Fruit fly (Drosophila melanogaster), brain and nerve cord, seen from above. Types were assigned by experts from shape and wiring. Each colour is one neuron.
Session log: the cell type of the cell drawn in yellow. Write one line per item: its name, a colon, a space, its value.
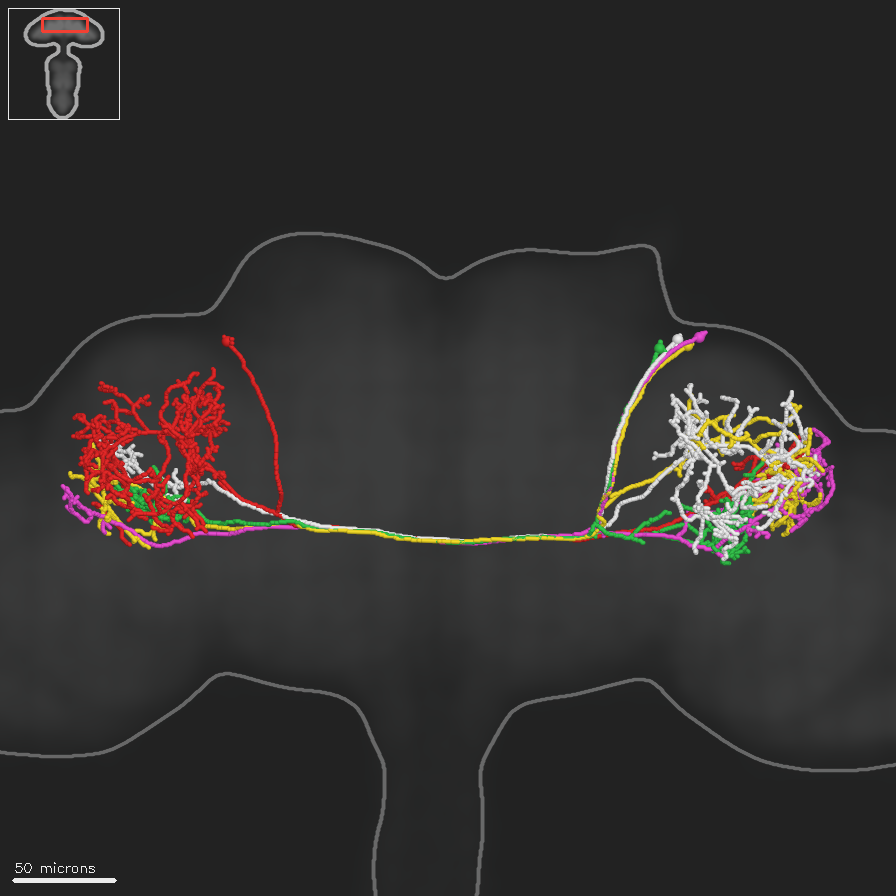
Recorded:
cell type: CB4168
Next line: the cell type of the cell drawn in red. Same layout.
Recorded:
cell type: CB4169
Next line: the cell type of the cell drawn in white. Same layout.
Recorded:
cell type: CB4170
